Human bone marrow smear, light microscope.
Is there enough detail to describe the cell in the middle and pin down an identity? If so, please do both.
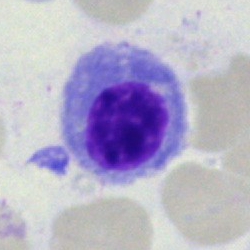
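Round to slightly oval, this one has a softly uneven edge. Its chromatin is dark purple and coarsely clumped, with paler patches showing between the clumps. There's plenty of blue cytoplasm, and a paler zone of it lies against the upper side of the nucleus. It's an erythroblast.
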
